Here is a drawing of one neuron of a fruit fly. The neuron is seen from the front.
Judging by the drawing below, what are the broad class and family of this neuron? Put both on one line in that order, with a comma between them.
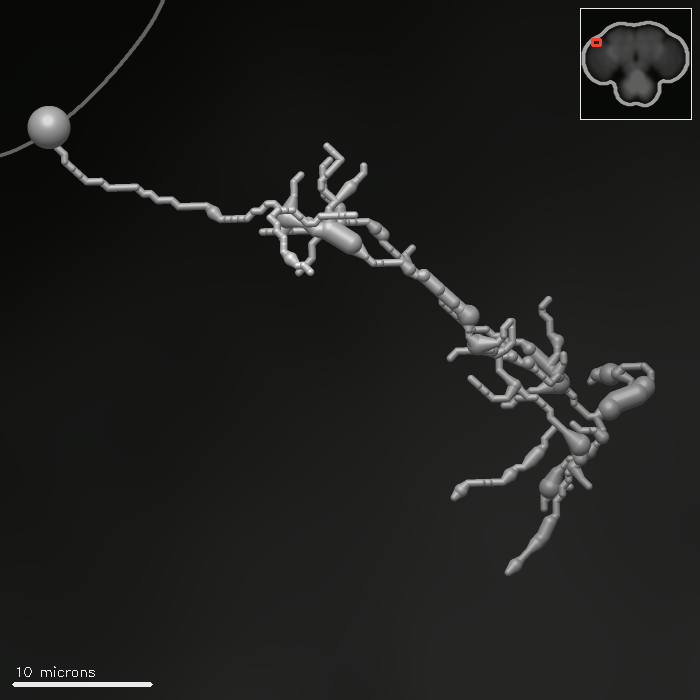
optic-lobe intrinsic neuron, Mi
